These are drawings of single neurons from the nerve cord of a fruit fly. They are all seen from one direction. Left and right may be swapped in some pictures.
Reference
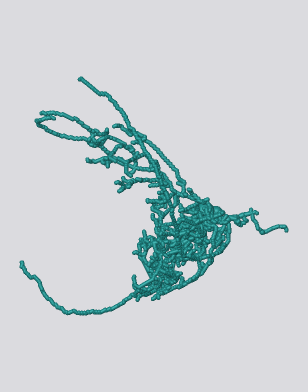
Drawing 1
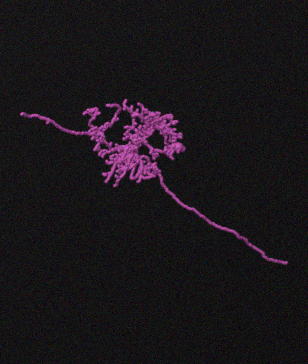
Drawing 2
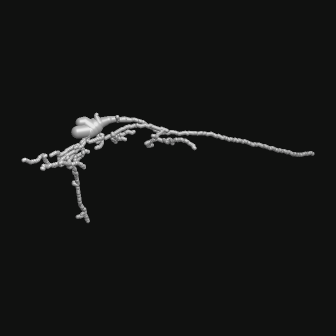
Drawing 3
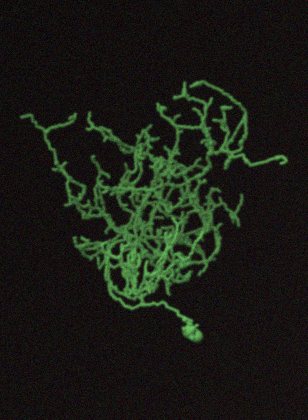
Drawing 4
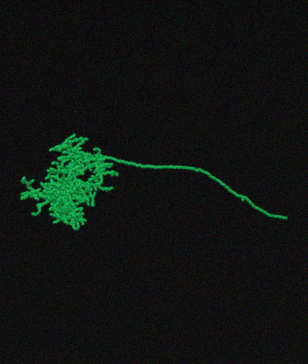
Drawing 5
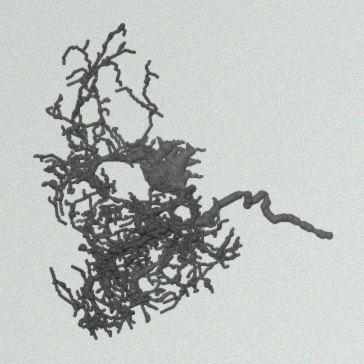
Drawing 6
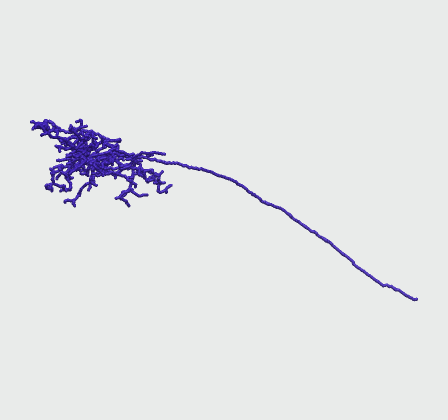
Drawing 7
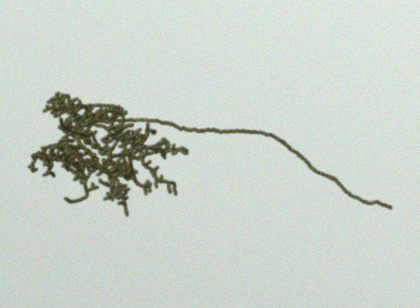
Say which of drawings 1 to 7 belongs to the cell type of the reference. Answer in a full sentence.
Drawing 5 shows a neuron of the same cell type.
